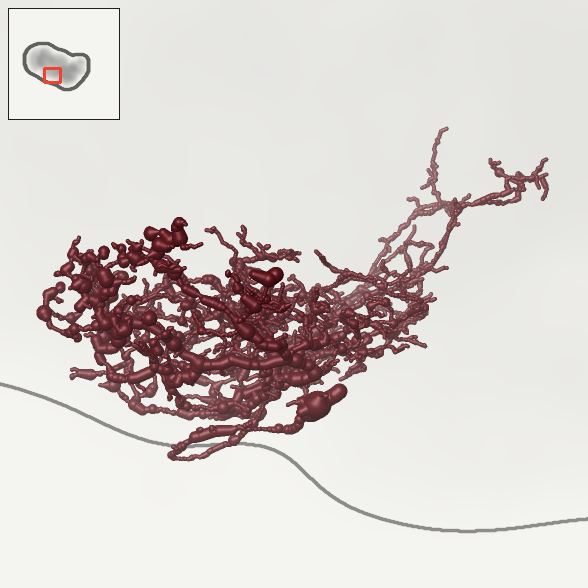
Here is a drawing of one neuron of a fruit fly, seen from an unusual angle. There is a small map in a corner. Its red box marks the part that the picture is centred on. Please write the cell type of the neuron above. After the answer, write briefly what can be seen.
It is of cell type GNG129. Its broad class is central-brain intrinsic neuron. In this view it is wider than it is tall.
